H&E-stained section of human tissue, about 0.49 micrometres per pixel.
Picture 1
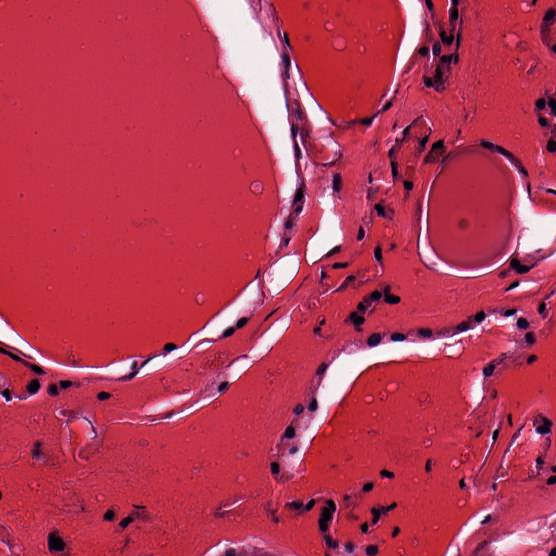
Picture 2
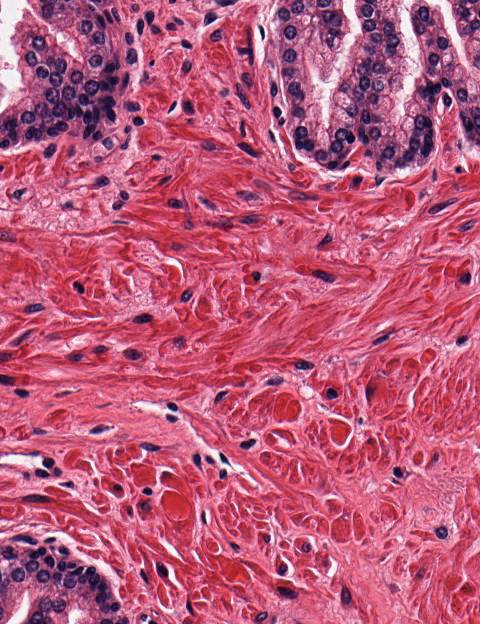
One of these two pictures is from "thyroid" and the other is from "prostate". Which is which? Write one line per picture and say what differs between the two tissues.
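The field in picture 1 comes from the thyroid. The follicles are lined by flattened epithelium with thin, elongated dark nuclei.
The field in picture 2 comes from the prostate. The epithelium at the top right is columnar, with crowded dark round nuclei and pale pink cytoplasm toward the lumen.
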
